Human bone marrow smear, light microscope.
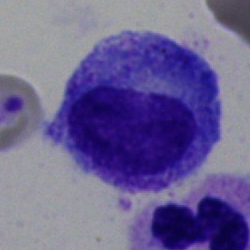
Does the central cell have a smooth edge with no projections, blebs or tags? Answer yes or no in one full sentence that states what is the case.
No, there is a ragged or frayed outline, or projections, blebs or tags, on this cell.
